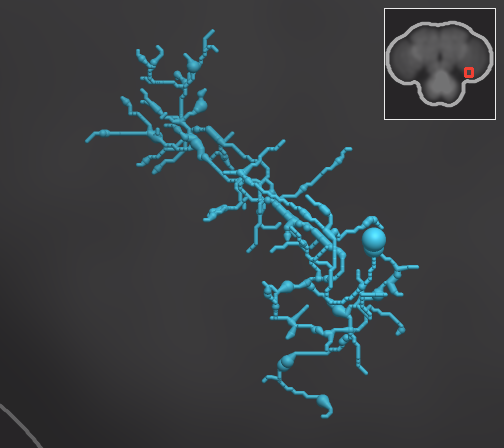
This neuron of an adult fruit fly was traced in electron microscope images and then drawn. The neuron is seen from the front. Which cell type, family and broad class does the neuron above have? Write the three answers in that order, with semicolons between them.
Mi14; Mi; optic-lobe intrinsic neuron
